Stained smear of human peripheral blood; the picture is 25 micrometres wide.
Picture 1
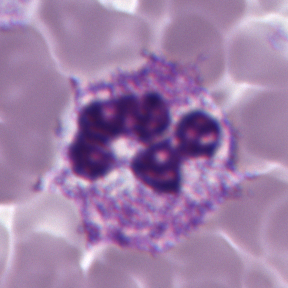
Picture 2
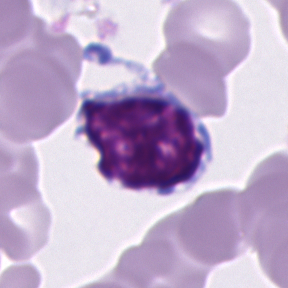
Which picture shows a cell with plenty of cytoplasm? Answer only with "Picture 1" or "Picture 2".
Picture 1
